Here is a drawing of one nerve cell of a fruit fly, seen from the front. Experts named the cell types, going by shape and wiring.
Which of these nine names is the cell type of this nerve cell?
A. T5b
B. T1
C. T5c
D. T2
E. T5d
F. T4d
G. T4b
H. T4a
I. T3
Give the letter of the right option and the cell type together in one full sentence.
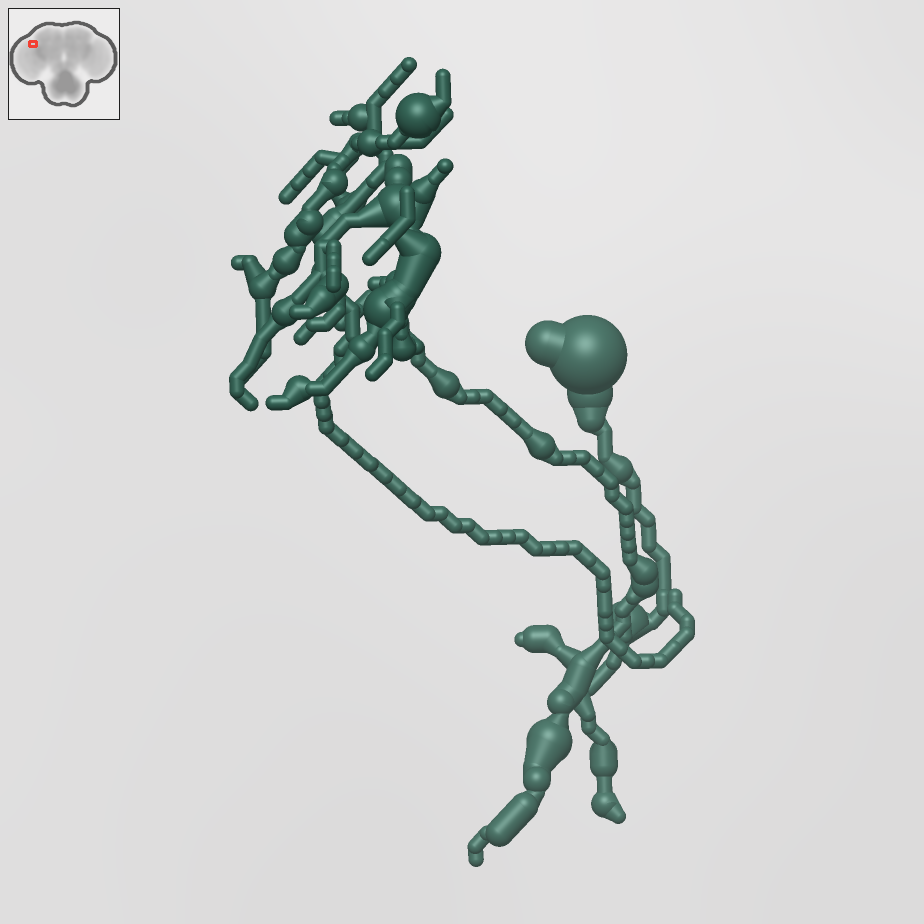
The nerve cell is typed T4a, per option H.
